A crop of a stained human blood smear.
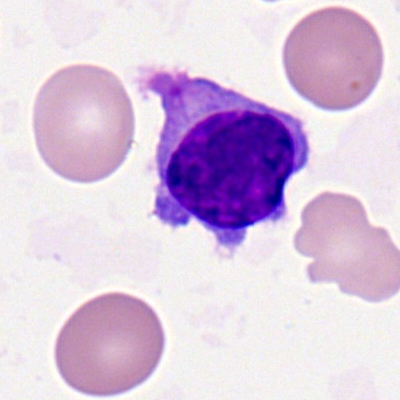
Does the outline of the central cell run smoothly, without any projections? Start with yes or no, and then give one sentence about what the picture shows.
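No. The cell's outline is irregular, with ragged, frayed edges.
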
